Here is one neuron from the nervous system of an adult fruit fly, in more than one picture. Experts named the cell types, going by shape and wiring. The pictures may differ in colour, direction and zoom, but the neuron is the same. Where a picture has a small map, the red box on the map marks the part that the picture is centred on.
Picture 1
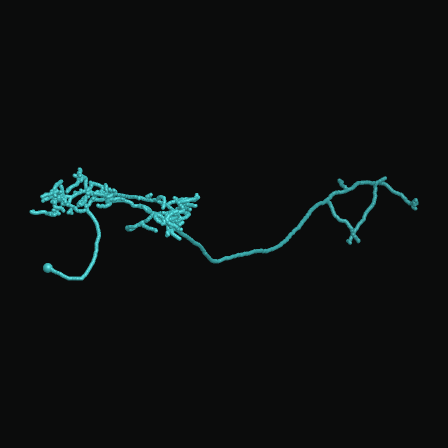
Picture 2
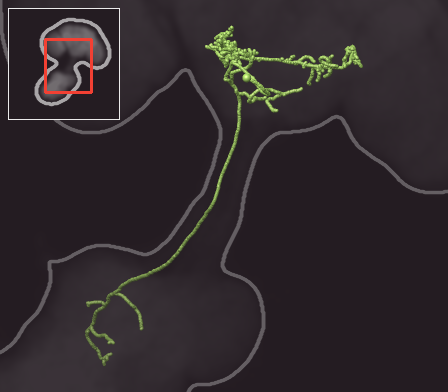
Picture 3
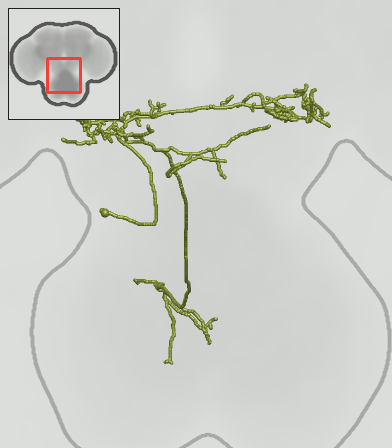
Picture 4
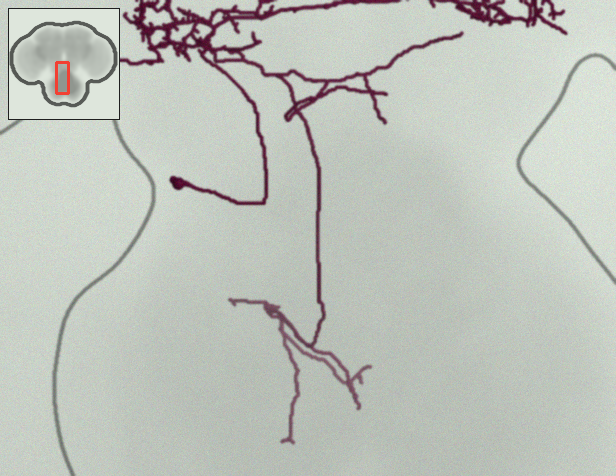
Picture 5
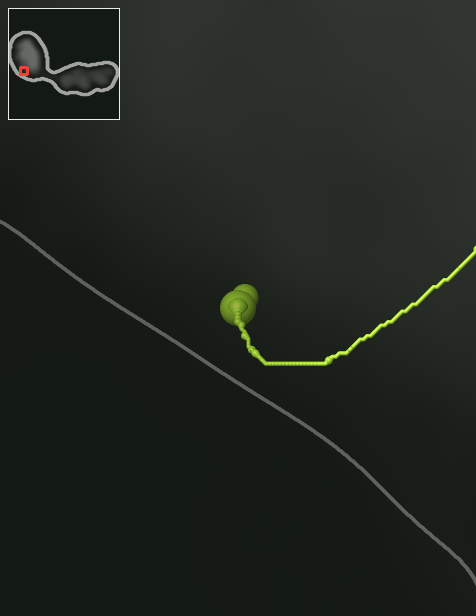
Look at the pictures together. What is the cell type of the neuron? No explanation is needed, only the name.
DNg106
